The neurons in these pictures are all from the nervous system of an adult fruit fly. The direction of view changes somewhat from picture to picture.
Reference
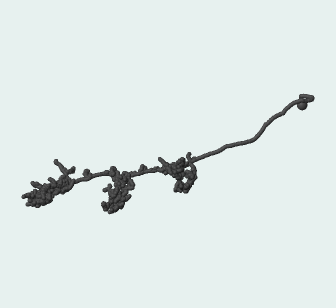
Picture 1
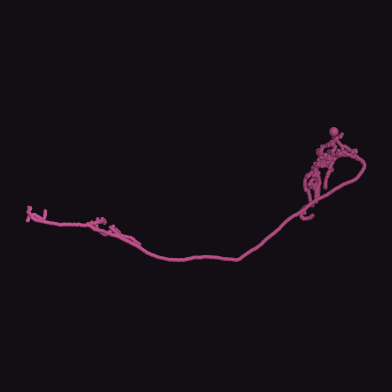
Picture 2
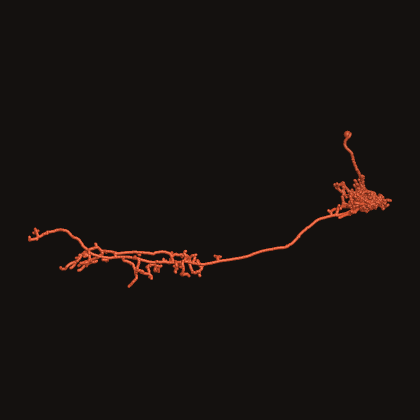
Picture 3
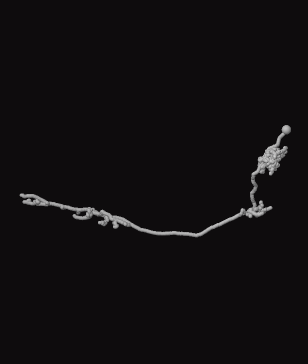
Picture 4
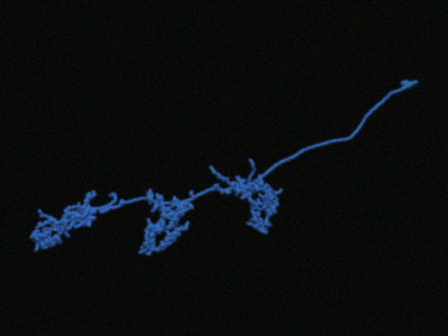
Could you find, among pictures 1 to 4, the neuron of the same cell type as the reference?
Picture 4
